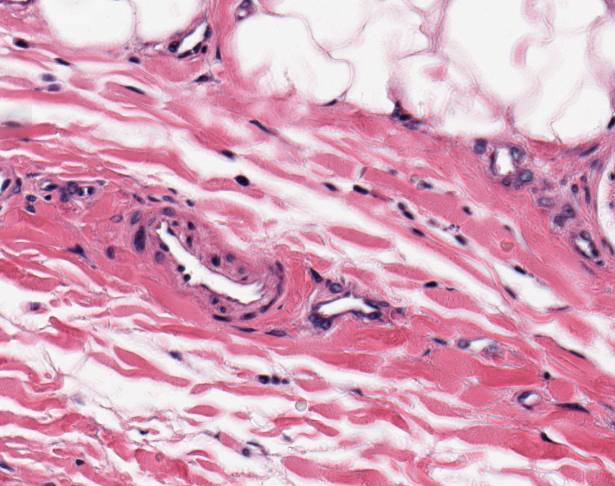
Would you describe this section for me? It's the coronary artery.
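Pink eosinophilic collagen bundles, running diagonally upper left to lower right across most of the field. Scattered nuclei between bundles: dark, thin, elongated along the fibre direction. Adipocytes with empty white cytoplasm along the top edge, mostly toward upper right. Small vessel with narrow slit-like lumen just left of centre.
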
